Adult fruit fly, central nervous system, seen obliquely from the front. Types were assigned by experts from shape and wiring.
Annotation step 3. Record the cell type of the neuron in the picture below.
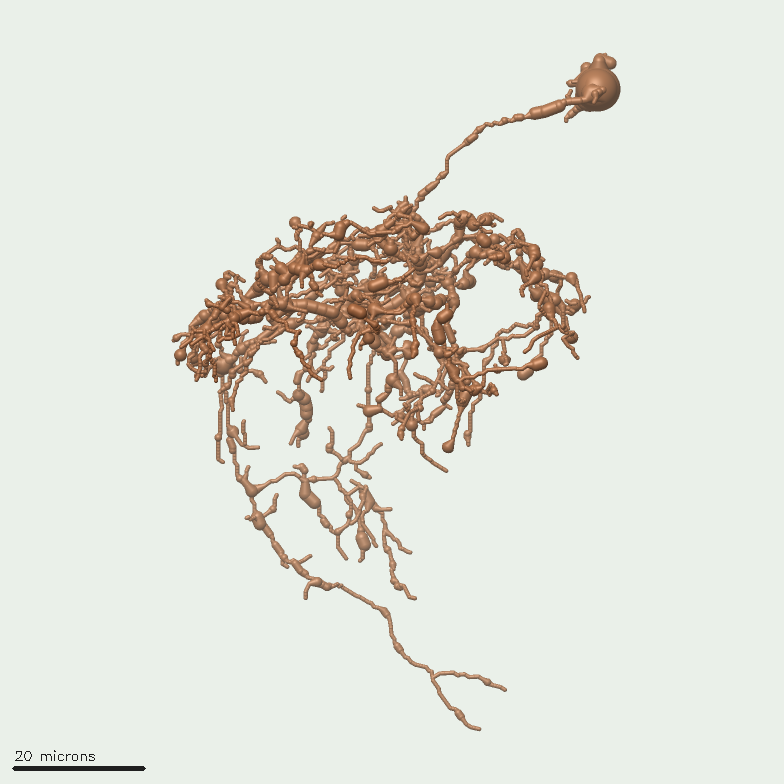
INXXX240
